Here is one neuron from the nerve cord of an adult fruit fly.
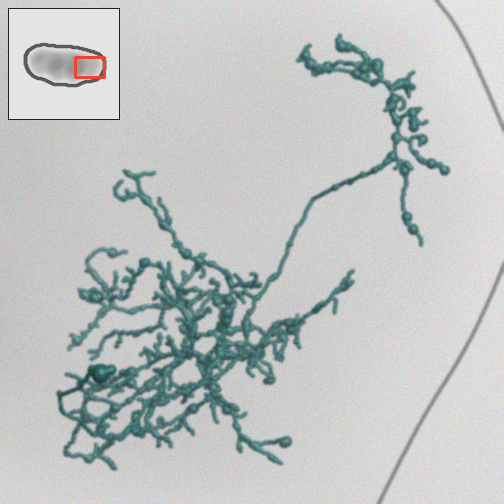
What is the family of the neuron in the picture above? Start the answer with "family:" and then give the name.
family: hemilineage 13B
